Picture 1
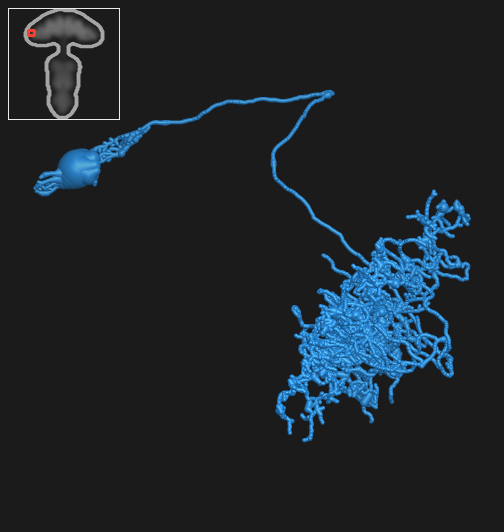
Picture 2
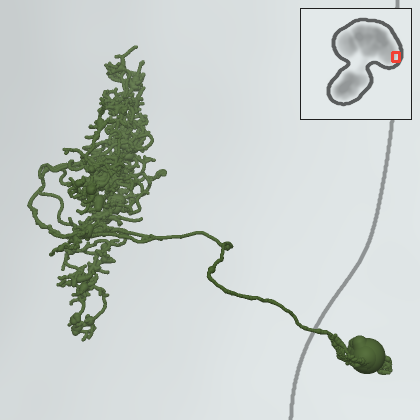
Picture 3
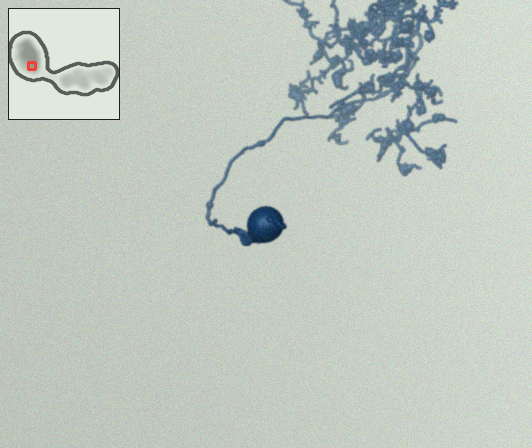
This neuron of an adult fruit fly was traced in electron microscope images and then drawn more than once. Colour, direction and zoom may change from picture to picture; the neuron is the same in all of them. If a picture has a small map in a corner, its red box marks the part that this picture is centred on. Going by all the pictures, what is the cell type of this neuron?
Dm12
